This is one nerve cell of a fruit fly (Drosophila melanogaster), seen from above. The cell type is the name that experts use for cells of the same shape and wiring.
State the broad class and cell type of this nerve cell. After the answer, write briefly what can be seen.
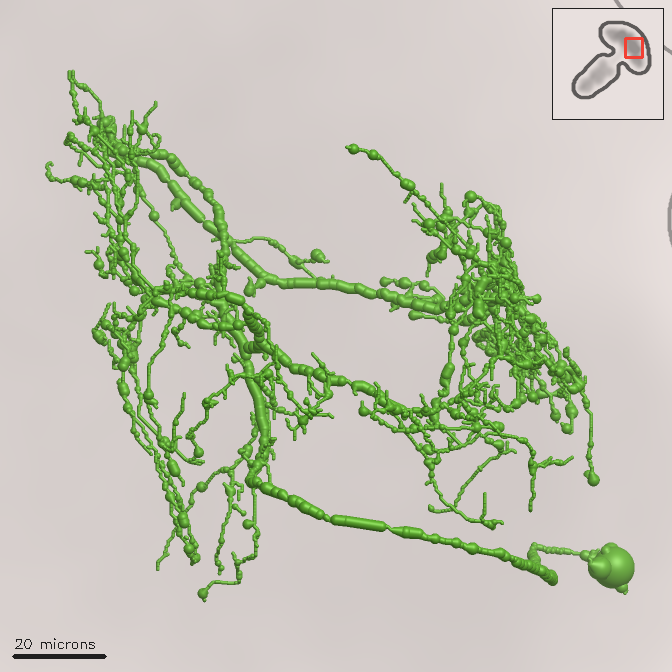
This is a central-brain intrinsic neuron. It is of cell type SLP066. The cell body can be seen at the lower right of the picture. By the scale bar it is about 130 microns wide in this view. More than a hundred branch ends can be seen.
